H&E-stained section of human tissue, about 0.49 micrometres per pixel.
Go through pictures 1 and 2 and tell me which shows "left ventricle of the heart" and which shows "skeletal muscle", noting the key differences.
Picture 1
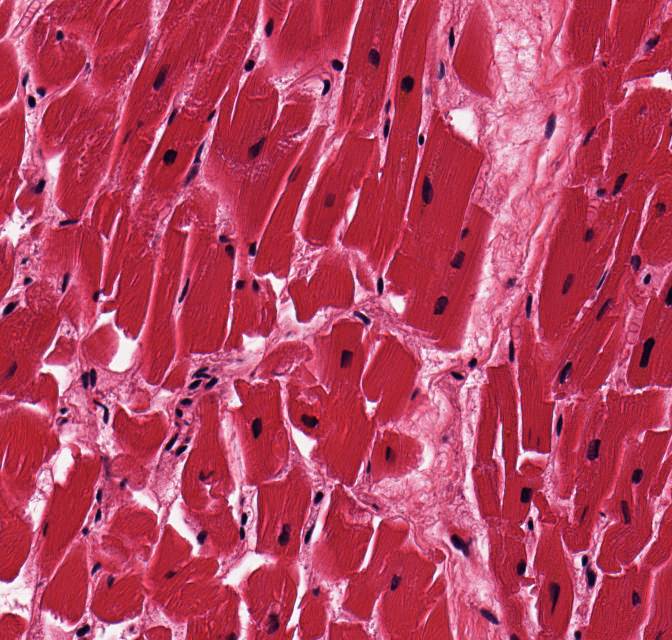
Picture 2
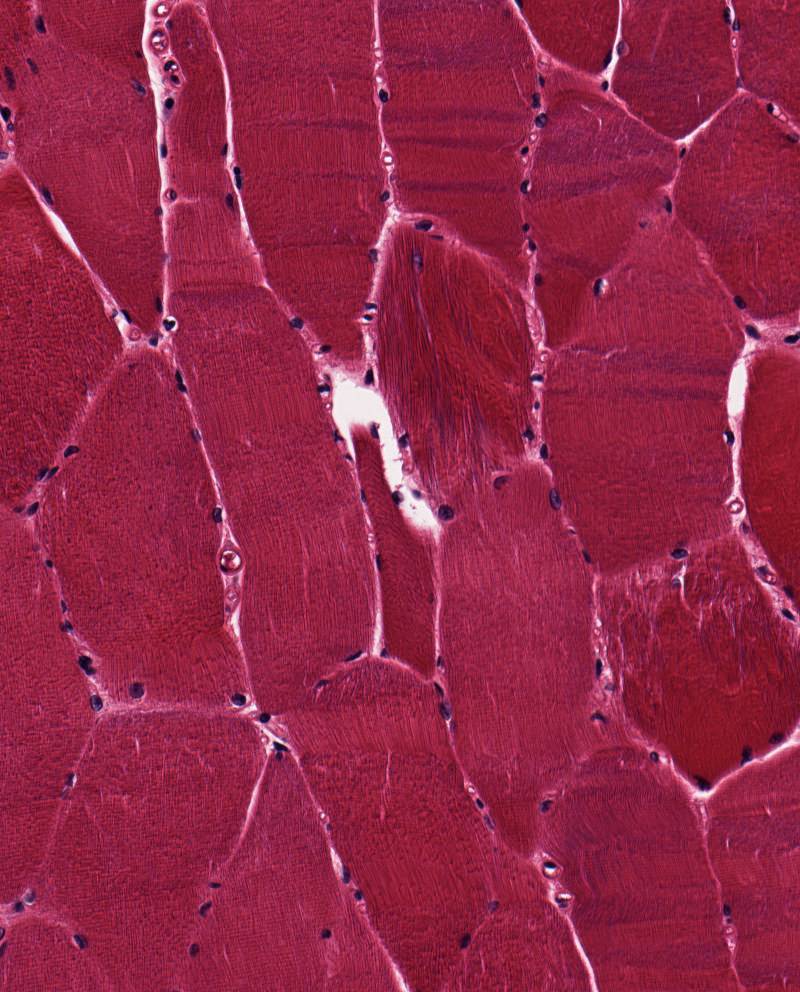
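Picture 1 shows left ventricle of the heart; picture 2 shows skeletal muscle. Closely packed, deep red-staining muscle fibres fill nearly the whole of picture 1, branching and joining rather than running as separate straight strands. Thin, dark, elongated nuclei lie in the narrow spaces between them; a band of pale pink, loose, wispy connective tissue runs vertically just right of centre. In picture 2, small dark nuclei sit at the fibre edges, and the deep pink-red cytoplasm has fine fibrillar streaks. Thin, pale strands of endomysium separate neighbouring fibres.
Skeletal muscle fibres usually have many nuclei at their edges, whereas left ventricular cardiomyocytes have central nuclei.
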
